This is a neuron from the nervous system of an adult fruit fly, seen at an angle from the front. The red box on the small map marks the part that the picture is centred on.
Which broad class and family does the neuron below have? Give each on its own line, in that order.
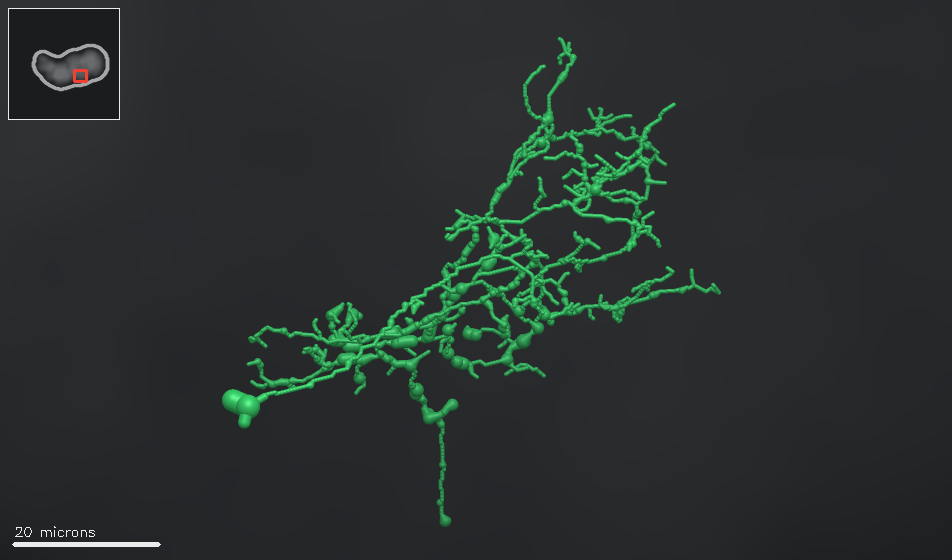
central-brain intrinsic neuron
hemilineage TRdl_b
